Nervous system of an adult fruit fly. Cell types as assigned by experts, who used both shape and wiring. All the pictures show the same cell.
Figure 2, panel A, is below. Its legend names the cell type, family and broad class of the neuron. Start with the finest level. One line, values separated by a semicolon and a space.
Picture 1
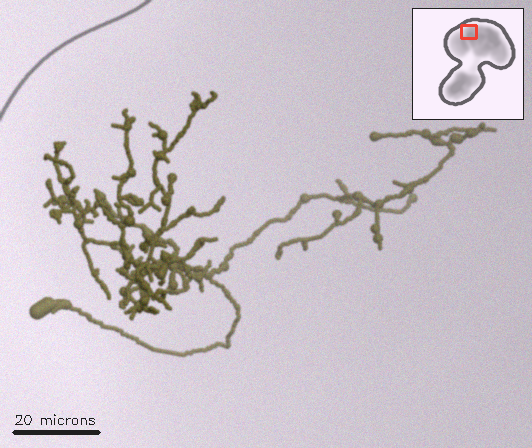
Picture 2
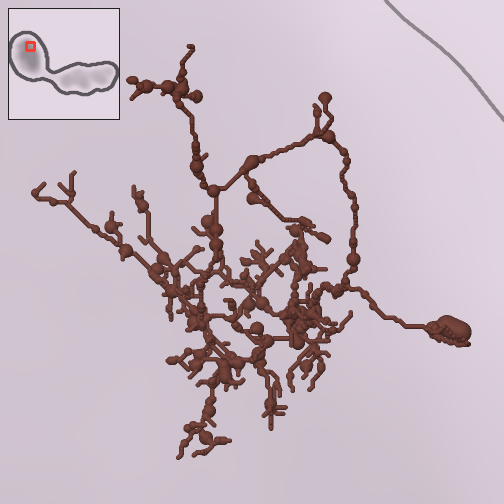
LHPV4g1; hemilineage SLPp&v1_posterior; central-brain intrinsic neuron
